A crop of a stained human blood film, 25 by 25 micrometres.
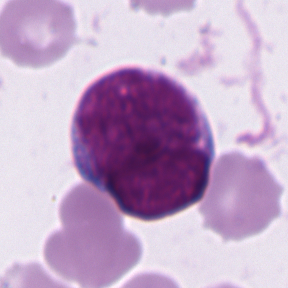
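Myeloblast. Central cell. Outline smooth, roughly round. Cytoplasm a thin blue rim, widest along the lower left edge. No distinct granules in the cytoplasm.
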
